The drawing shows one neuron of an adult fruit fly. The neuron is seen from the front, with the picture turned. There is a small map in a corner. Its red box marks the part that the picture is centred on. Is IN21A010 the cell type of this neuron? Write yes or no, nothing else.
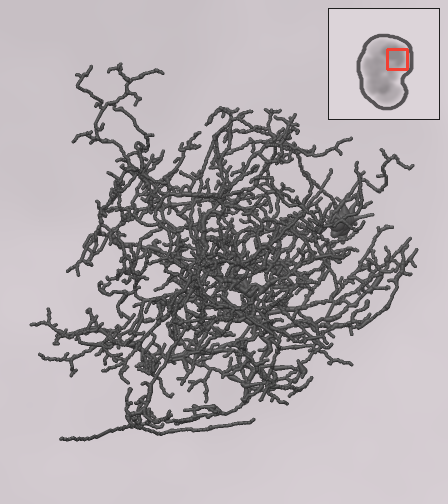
yes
